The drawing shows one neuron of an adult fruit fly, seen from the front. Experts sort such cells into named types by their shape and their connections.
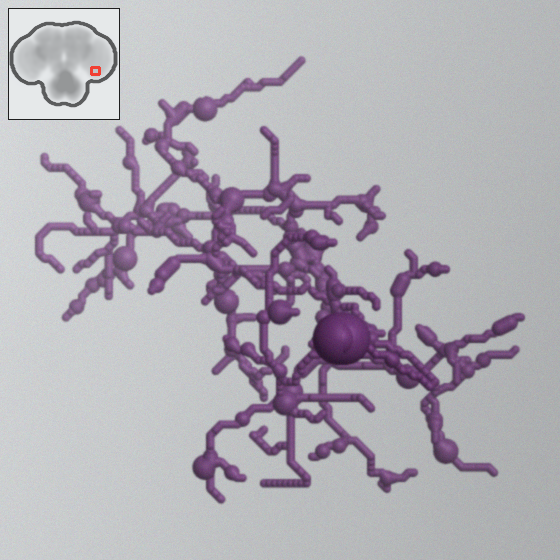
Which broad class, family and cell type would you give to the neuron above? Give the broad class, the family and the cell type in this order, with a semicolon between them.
optic-lobe intrinsic neuron; Mi; Mi14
